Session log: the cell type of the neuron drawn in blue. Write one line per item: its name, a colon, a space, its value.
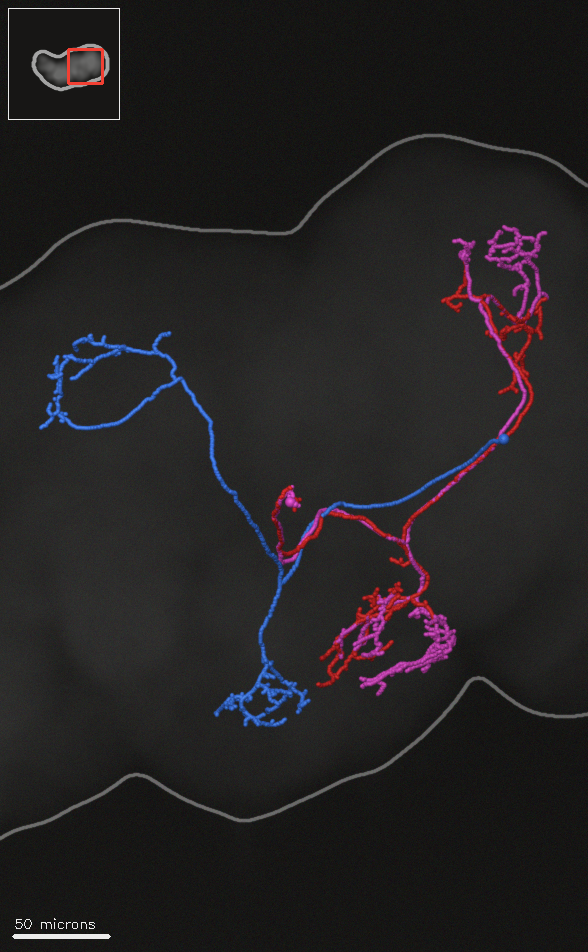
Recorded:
cell type: mAL4D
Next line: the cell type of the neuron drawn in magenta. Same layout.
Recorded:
cell type: mAL4C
